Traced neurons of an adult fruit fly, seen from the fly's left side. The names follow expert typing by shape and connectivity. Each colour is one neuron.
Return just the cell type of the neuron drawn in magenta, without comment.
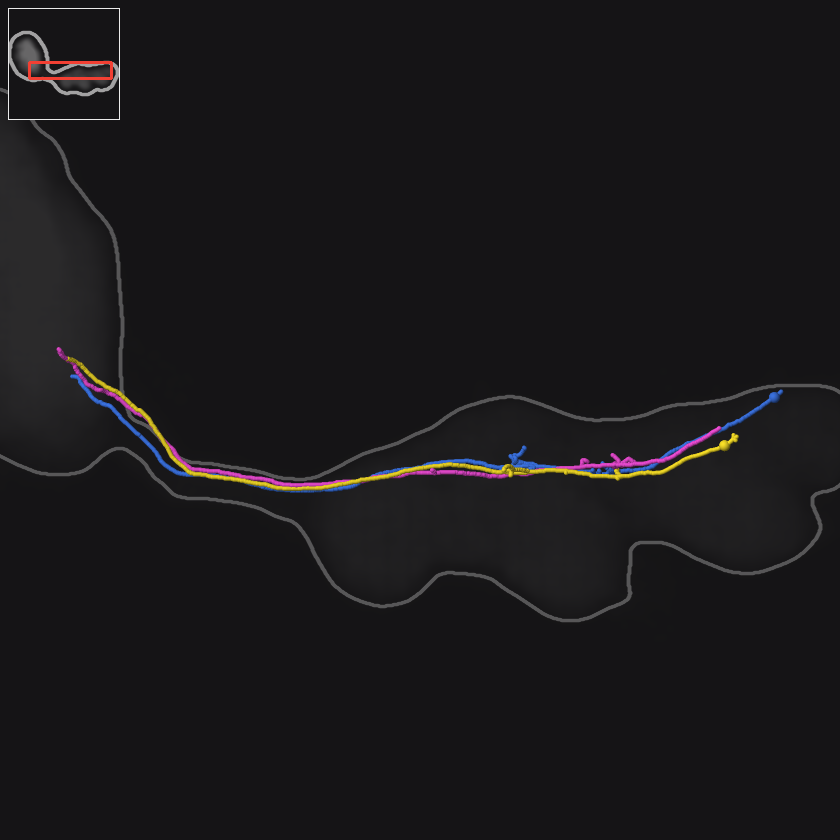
SApp08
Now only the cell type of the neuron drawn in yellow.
SApp01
